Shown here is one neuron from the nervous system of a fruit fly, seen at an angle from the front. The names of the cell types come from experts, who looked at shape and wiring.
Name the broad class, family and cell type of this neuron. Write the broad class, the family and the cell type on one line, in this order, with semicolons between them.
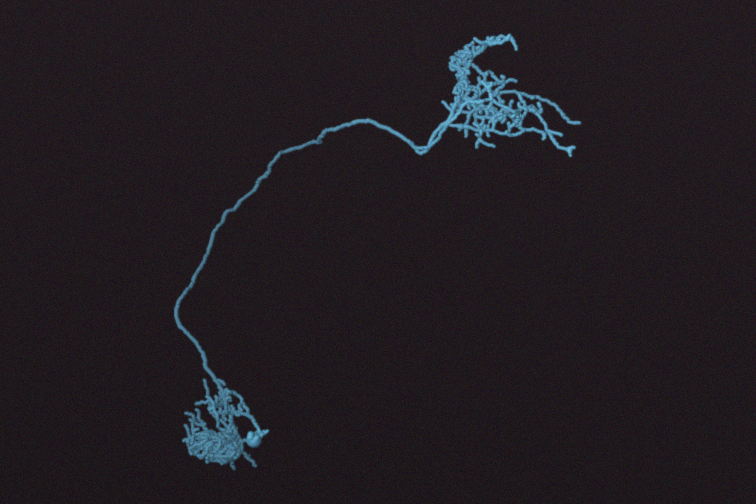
central-brain intrinsic neuron; hemilineage ALl1_ventral; V_l2PN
